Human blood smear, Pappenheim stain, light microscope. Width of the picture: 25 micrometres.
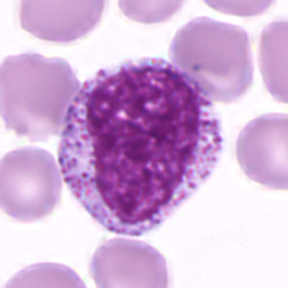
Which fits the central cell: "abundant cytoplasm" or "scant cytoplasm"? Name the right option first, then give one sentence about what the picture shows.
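Scant cytoplasm. The cytoplasm forms a narrow rim around the nucleus.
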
